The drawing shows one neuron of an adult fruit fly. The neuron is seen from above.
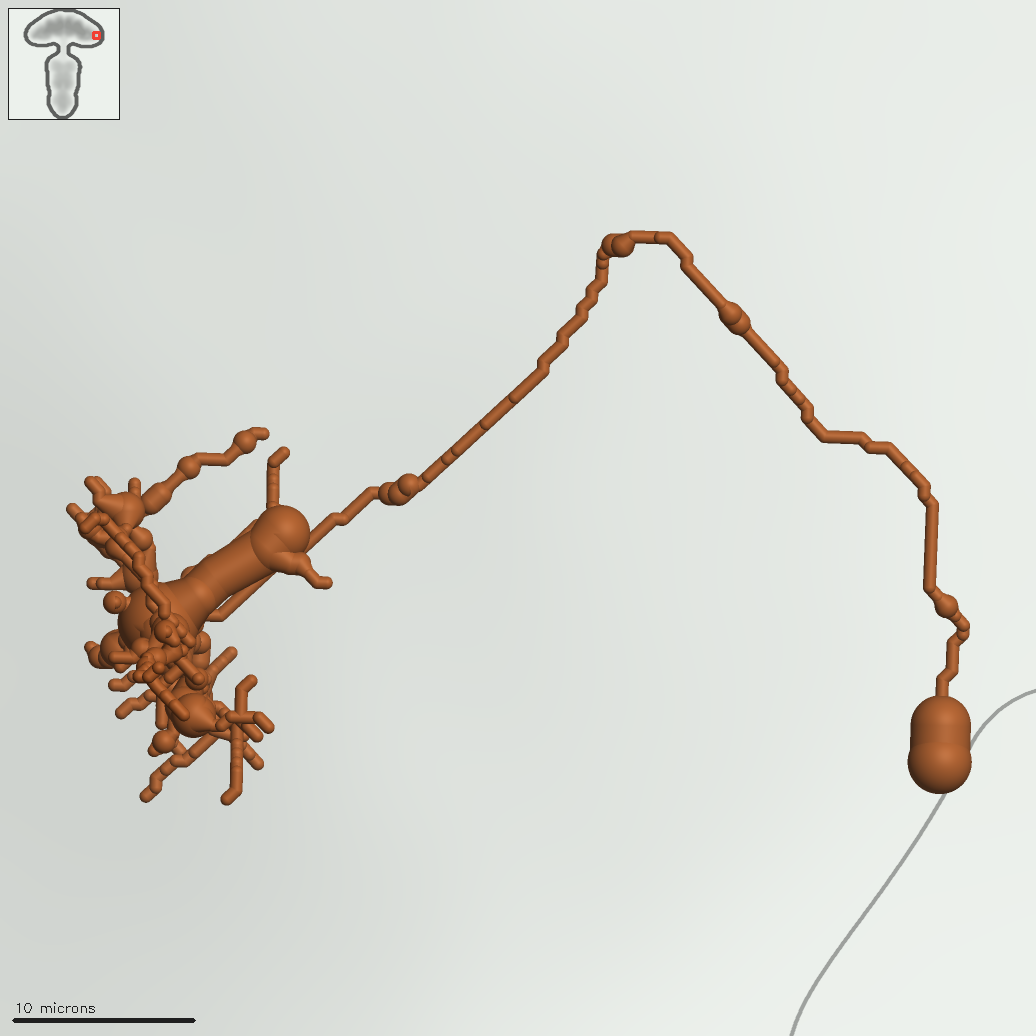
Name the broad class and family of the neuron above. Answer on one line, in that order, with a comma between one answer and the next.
optic-lobe intrinsic neuron, Dm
